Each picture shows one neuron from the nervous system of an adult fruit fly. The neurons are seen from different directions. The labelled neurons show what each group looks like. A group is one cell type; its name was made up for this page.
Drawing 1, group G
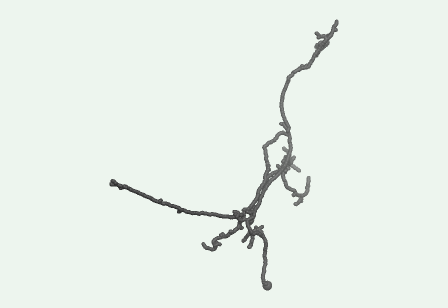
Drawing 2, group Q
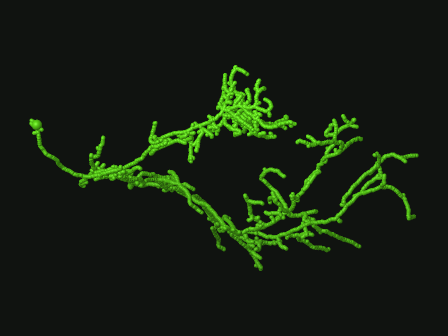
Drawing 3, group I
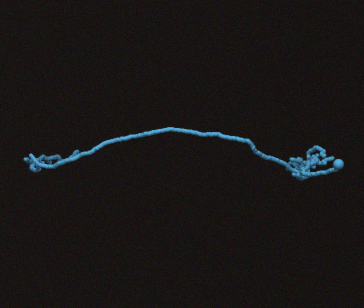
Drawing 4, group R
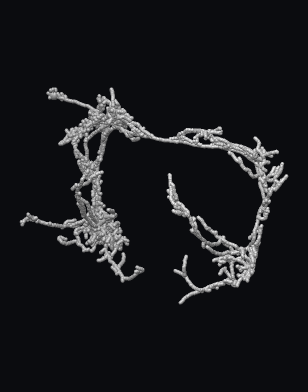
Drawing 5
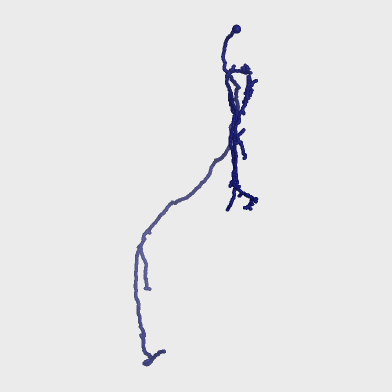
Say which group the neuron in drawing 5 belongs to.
group I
